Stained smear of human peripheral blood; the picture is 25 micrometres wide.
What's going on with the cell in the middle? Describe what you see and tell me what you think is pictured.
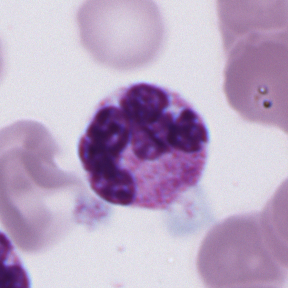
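Start with the outline, which is roughly round. Then the nucleus: it is divided into more than two lobes, and those lobes lie along the upper and left parts of the cell. Notice, too, the pale pink cytoplasm. What you have here is a segmented neutrophil.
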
